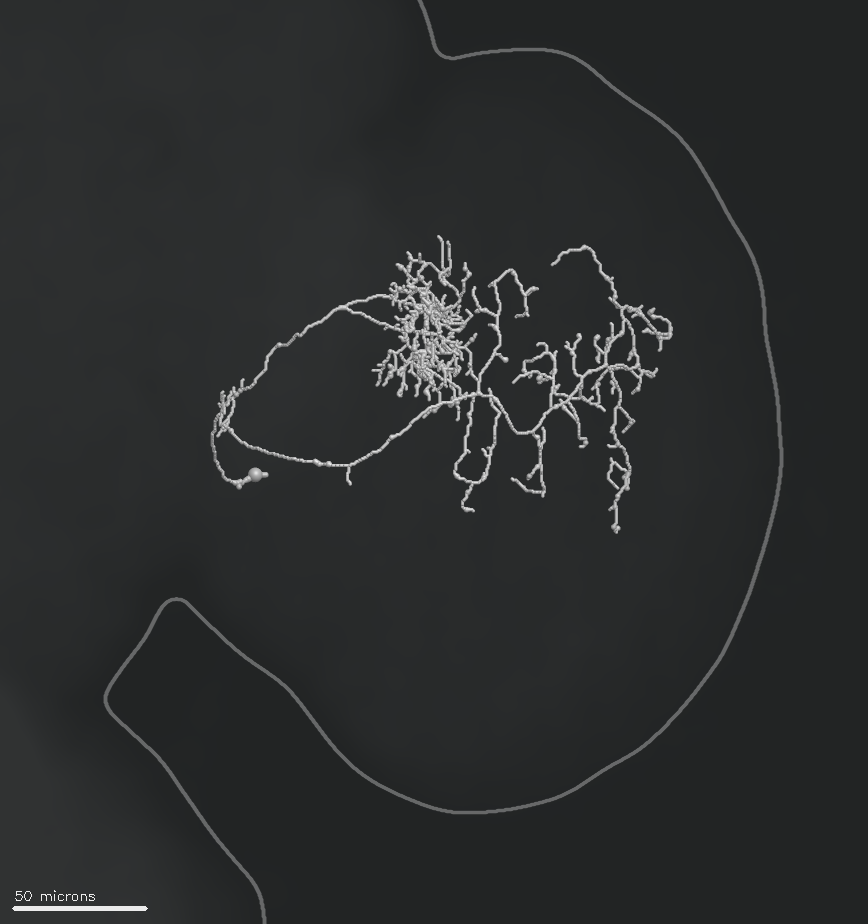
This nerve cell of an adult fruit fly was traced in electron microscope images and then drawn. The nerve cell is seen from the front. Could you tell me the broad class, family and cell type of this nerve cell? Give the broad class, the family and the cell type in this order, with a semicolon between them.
optic-lobe intrinsic neuron; MeLo; MeLo14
